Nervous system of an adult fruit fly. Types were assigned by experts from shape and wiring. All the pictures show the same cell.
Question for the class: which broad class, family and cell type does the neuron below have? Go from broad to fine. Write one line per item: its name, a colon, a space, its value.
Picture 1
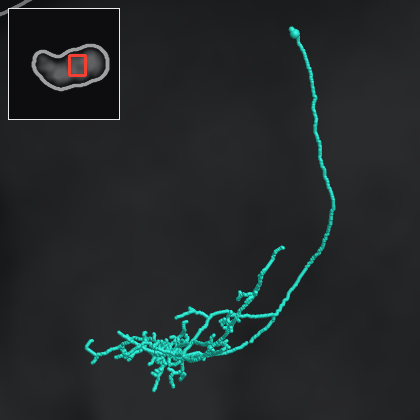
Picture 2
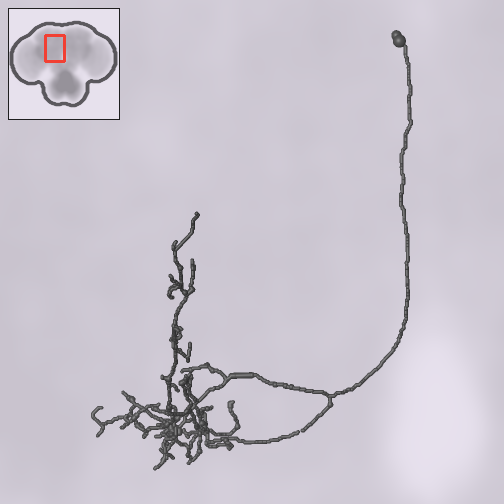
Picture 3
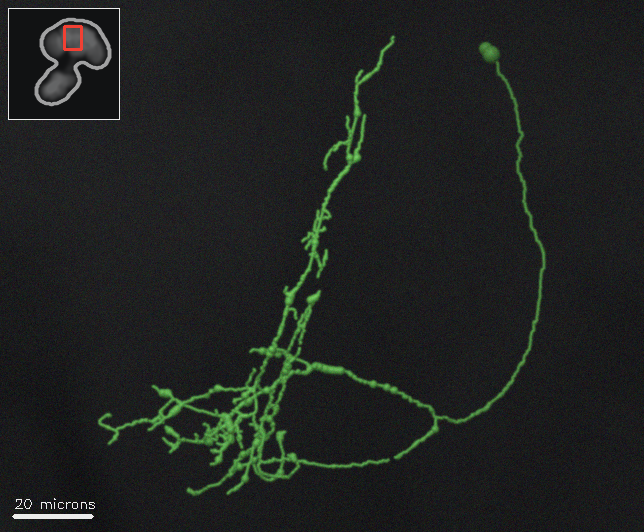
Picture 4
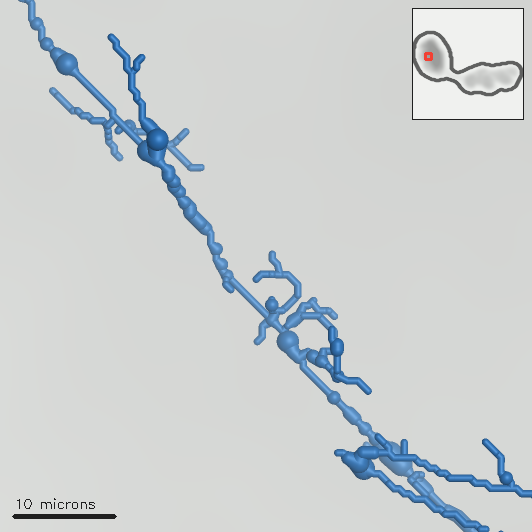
broad class: central-brain intrinsic neuron
family: hemilineage DM1_antero_ventral
cell type: WED097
